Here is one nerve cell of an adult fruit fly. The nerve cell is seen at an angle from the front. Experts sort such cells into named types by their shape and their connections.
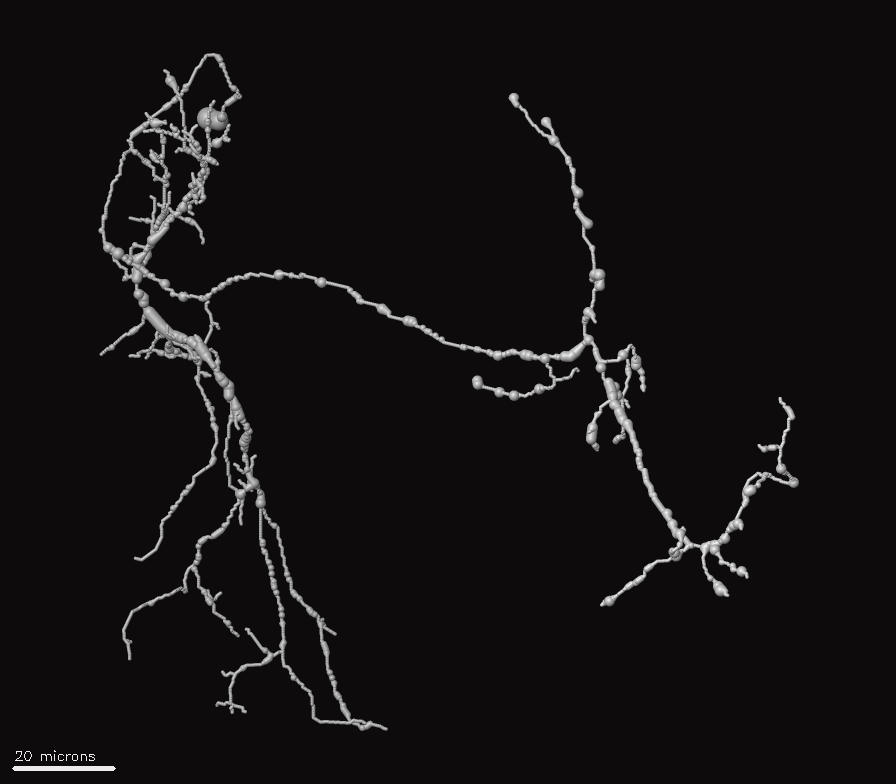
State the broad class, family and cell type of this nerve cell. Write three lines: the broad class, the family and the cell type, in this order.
central-brain intrinsic neuron
hemilineage DM4_ventral
PS242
